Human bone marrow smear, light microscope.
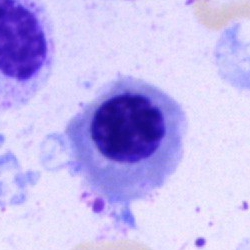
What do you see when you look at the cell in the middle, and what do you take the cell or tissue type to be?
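Near the centre of the cell sits the nucleus. A broad rim of cytoplasm surrounds it all the way round and shows no visible granules. The outline is irregular, with a small projection at the bottom. This cell is an erythroblast.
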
